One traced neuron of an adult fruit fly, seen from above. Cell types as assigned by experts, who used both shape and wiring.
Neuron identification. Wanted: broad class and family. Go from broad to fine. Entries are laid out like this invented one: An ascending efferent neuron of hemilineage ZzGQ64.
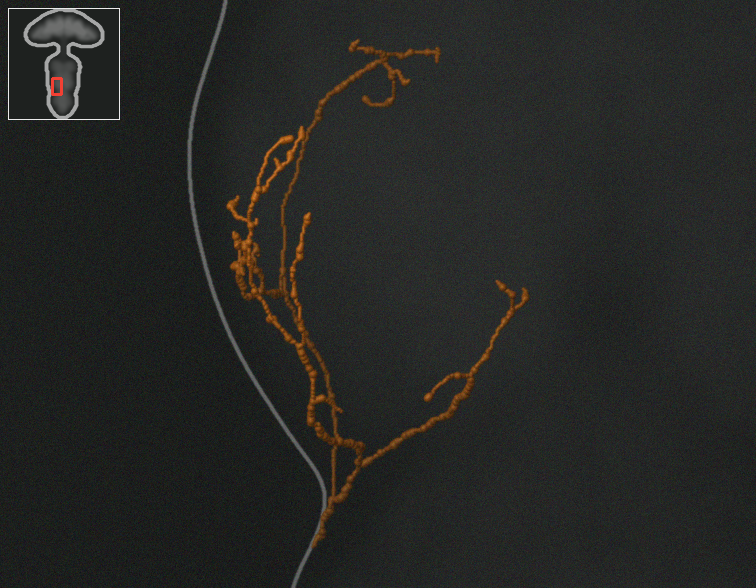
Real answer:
A sensory neuron entering the nerve cord of class mechanosensory proprioceptive.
